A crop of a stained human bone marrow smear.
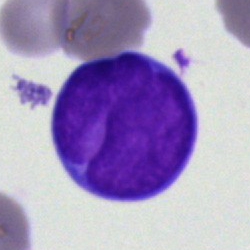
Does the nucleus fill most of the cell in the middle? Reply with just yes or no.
Yes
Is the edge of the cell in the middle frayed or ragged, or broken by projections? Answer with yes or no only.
No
